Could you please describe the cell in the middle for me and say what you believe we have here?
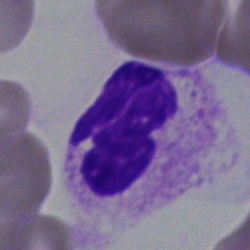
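The folded, curved nucleus, with a deep notch on its left side, lies toward the upper left, with most cytoplasm to its right. Chromatin is dark purple and dense. Fine purple granules are scattered throughout the cytoplasm. It is a segmented neutrophil.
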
